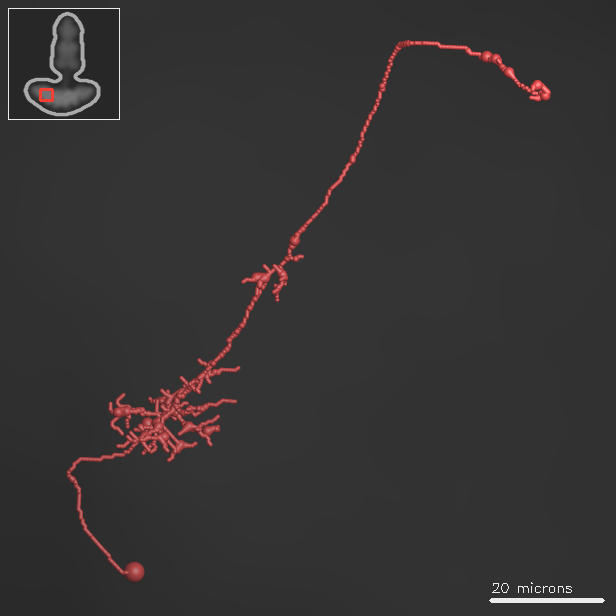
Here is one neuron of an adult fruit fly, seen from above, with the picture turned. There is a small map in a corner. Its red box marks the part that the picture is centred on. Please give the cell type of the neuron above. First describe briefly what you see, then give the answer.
The cell body can be seen at the lower left of the picture. From top to bottom in the picture it spans about 95 microns. Dozens of branch ends can be seen. This is an optic-lobe intrinsic neuron. It is of cell type Tm4.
